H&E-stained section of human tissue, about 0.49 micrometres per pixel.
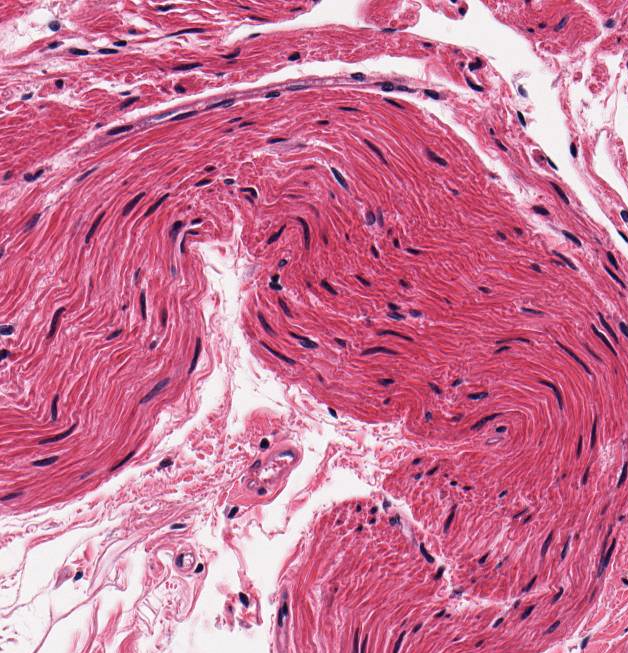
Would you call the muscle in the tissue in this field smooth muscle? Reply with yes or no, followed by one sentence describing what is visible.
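Yes. The field is filled almost entirely by large bundles of smooth muscle, with loose connective tissue between them mainly in the lower left and centre.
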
